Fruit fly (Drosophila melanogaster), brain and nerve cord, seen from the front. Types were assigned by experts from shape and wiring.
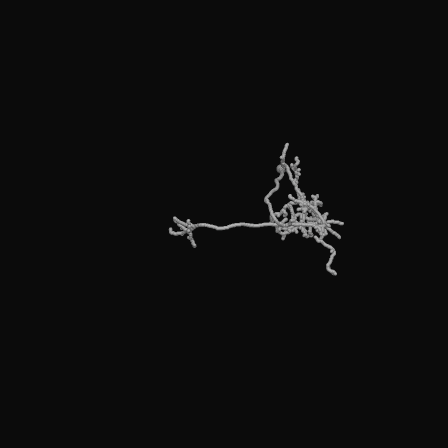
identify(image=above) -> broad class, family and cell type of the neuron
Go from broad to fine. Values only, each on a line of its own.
central-brain intrinsic neuron
hemilineage VLPp2
CB4102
